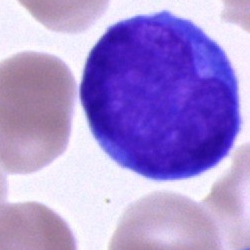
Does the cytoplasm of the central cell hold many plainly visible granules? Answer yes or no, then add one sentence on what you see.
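No. No granules are seen in the cytoplasm.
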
